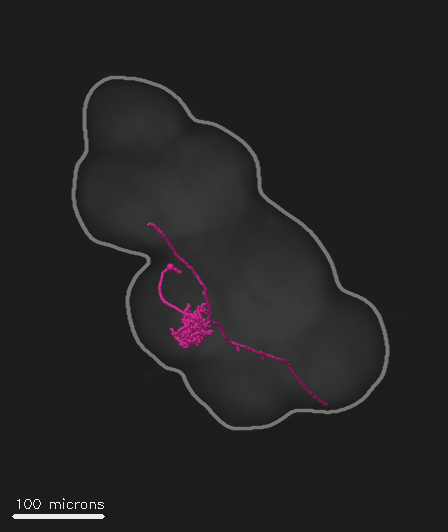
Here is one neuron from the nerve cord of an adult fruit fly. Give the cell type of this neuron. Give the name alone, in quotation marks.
"AN01B011"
